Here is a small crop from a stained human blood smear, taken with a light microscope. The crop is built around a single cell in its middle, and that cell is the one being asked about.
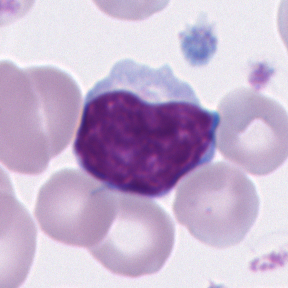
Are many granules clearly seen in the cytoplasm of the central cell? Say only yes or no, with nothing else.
No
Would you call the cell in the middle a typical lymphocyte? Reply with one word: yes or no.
yes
